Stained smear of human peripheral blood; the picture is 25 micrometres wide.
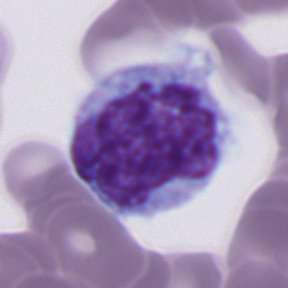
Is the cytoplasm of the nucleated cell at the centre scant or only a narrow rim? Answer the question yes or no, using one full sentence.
Yes, the cytoplasm forms only a narrow rim around its nucleus.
